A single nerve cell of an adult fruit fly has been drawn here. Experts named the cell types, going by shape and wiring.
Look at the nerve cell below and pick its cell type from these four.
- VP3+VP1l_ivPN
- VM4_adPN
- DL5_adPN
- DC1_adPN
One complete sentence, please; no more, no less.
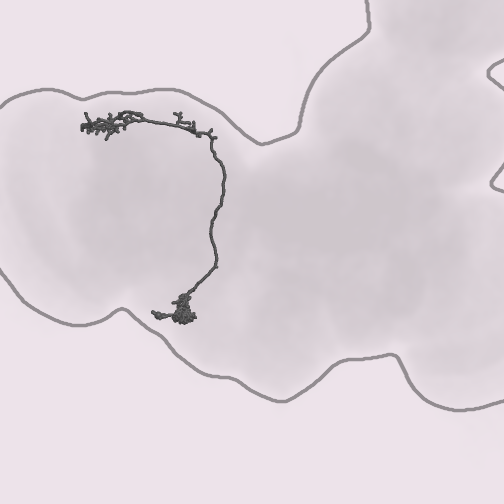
The nerve cell is a member of cell type VM4_adPN.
